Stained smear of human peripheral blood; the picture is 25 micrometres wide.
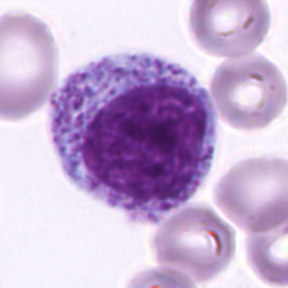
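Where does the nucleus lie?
Off-centre toward the right, leaving a wider rim of cytoplasm on the left.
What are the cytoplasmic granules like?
Numerous, coarse and purple, varying in size, and scattered all around the nucleus.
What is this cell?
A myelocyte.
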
